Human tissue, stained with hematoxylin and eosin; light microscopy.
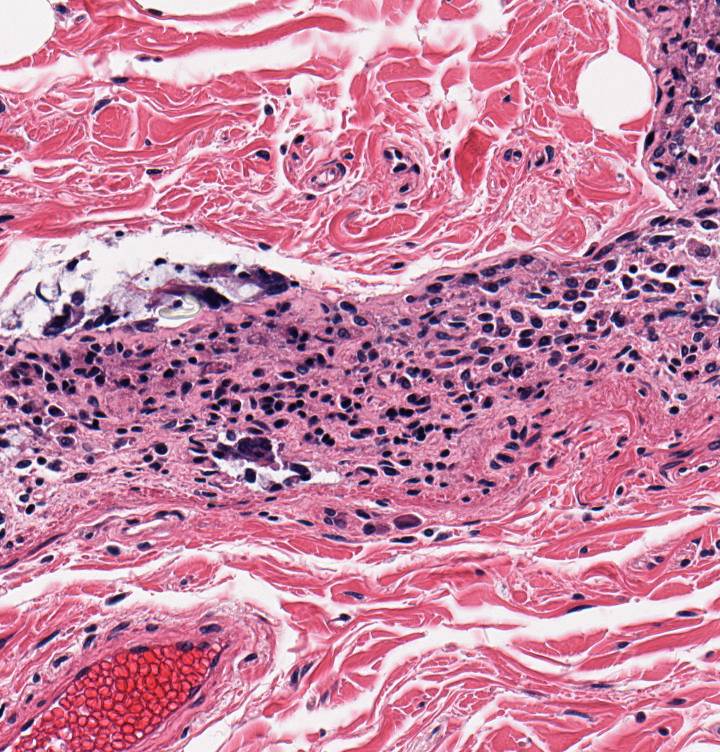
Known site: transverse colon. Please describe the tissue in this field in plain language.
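Across the middle of the field runs a horizontal band of densely cellular tissue, lying between layers of pink collagen. Most of its cells have small, dark, oval nuclei and scant cytoplasm. A cleft at the upper left edge of the band contains pale grey flaky material with dark purple fragments. In the lower left corner, a vessel is packed with red blood cells.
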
